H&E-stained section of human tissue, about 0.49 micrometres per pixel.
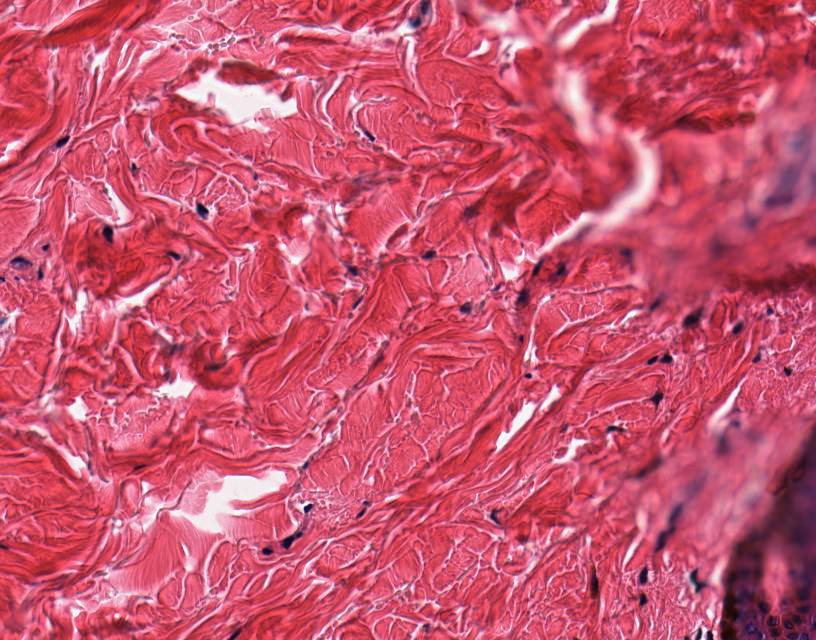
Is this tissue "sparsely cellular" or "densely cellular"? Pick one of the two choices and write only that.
Sparsely cellular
